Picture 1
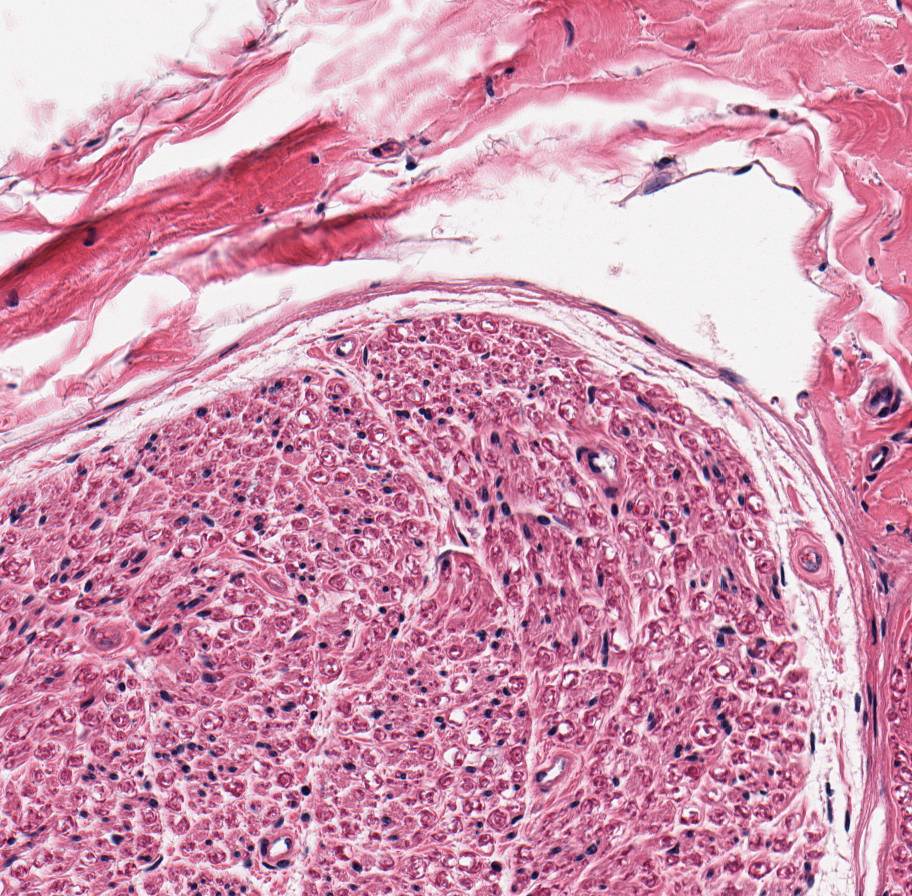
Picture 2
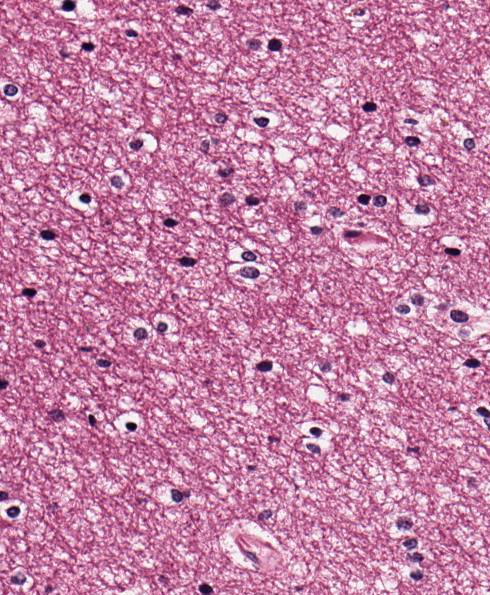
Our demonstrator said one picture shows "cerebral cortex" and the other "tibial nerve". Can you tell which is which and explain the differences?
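Let's take them in turn: picture 1 is tibial nerve, and picture 2 is cerebral cortex. In picture 1, a large rounded nerve fascicle fills the lower two-thirds of the field. Look inside it and you'll see the nerve fibres cut in cross section, appearing as many small rings. Many of those rings have a pink axon in the middle with a pale halo of myelin around it, and small dark elongated nuclei lie scattered between the fibres all through the fascicle. Picture 2 is quite different: the whole field is a fine, evenly spread pink fibrillary meshwork with scattered nuclei, and no organised units such as glands or tubules. Most of its nuclei are small, round and darkly stained, lying singly, and many sit in a clear, unstained halo. A minority are larger, paler and oval, and you can make out granular chromatin in them.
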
